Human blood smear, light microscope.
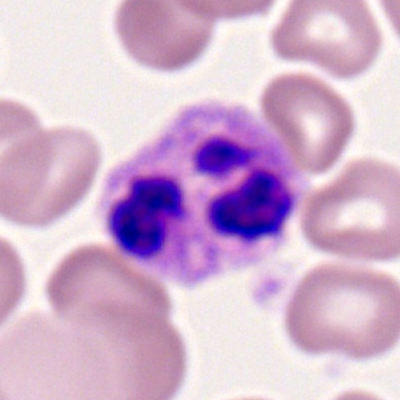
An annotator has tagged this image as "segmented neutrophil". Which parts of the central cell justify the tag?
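Three separate lobes divide the nucleus, which fits a segmented neutrophil.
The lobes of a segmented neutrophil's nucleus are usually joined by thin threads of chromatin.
The chromatin here is dark purple and coarsely clumped, which also agrees with the name.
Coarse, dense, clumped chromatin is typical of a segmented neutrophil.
The cytoplasm is abundant and pale pinkish-lilac and contains fine, faint lilac granules, again in keeping with the name.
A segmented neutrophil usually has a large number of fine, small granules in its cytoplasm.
None of the features seen in the picture goes against the name.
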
